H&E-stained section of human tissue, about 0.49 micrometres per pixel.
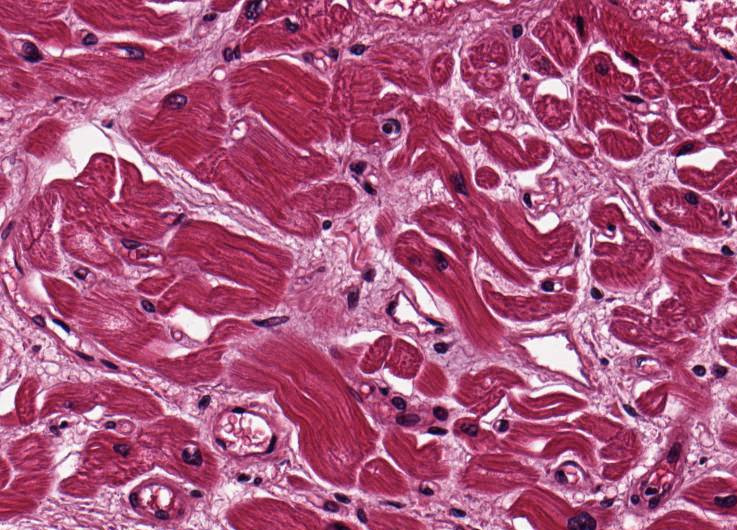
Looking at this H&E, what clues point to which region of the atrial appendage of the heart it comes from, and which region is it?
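Myocardium: the muscle fibre nuclei lie centrally within the fibres.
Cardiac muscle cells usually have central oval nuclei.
The fibre cytoplasm stains deep red-pink. Pale pink loose connective tissue with scattered small dark spindle-shaped nuclei separates groups of fibres.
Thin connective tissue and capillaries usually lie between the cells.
Small thin-walled vessels lie in it, one clearly at lower centre-left.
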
